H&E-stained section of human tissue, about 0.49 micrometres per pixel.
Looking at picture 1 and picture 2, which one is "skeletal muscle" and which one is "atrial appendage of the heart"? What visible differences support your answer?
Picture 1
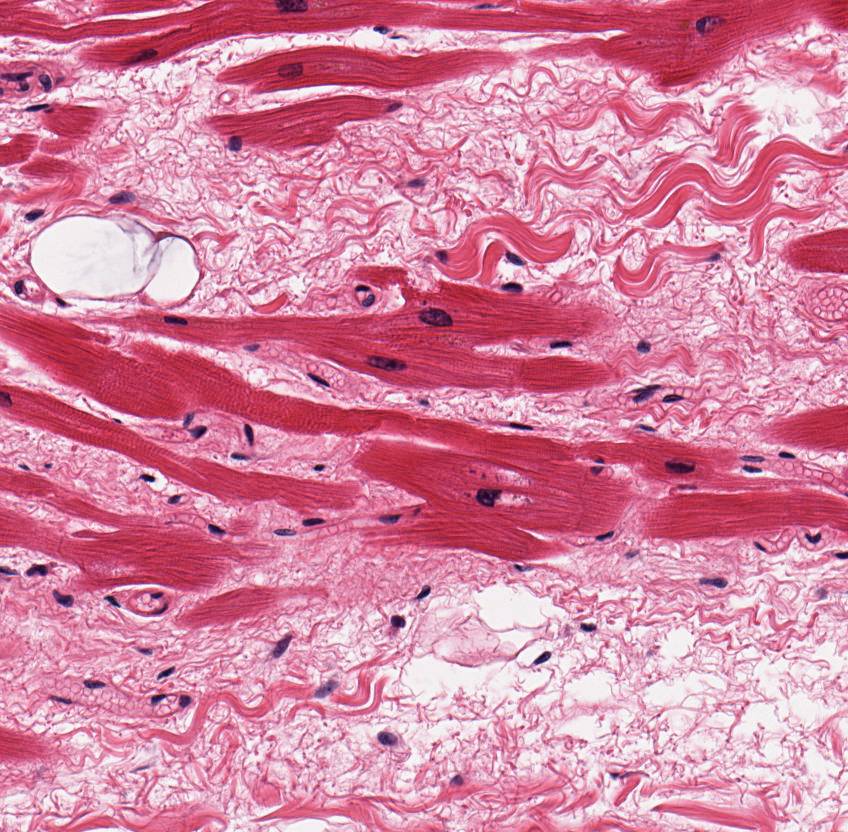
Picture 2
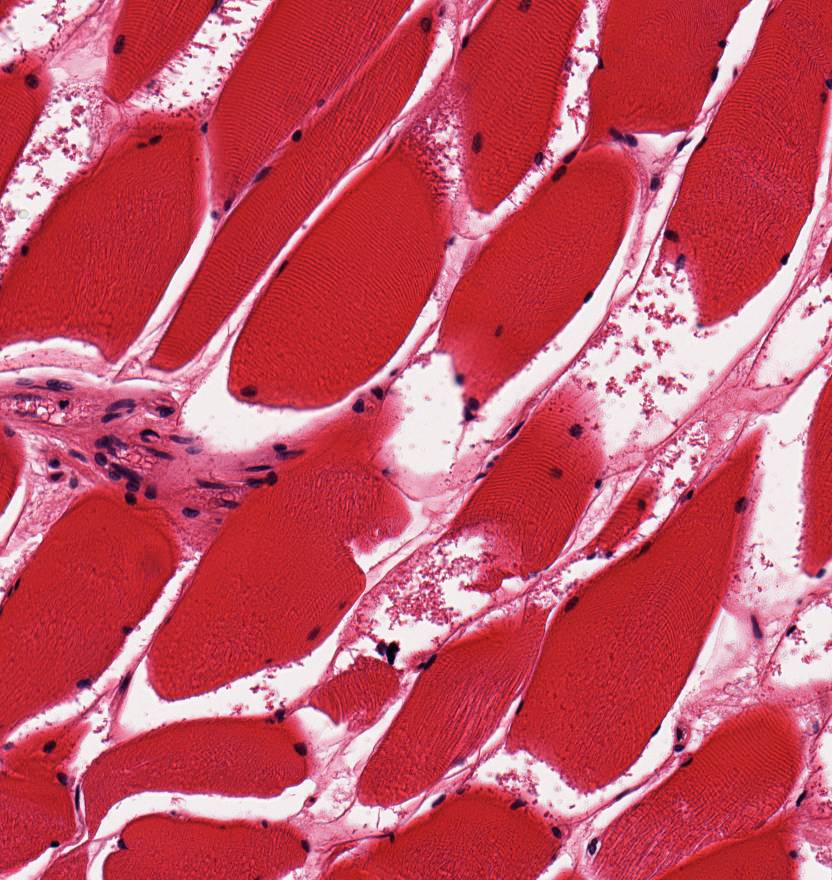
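Looking at these, picture 1 is the atrial appendage of the heart and picture 2 is skeletal muscle. In picture 1, cross-striated fibres branch as they run roughly horizontally across the upper and middle field, and pale, loose connective tissue lies between them and fills most of the lower part.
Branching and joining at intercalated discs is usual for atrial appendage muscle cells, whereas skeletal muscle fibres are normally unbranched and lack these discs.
In picture 2, the fibres carry fine cross-striations across their width, and their small dark nuclei sit at the edges, just beneath the surface.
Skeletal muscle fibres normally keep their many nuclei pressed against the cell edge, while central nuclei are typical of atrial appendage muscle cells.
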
